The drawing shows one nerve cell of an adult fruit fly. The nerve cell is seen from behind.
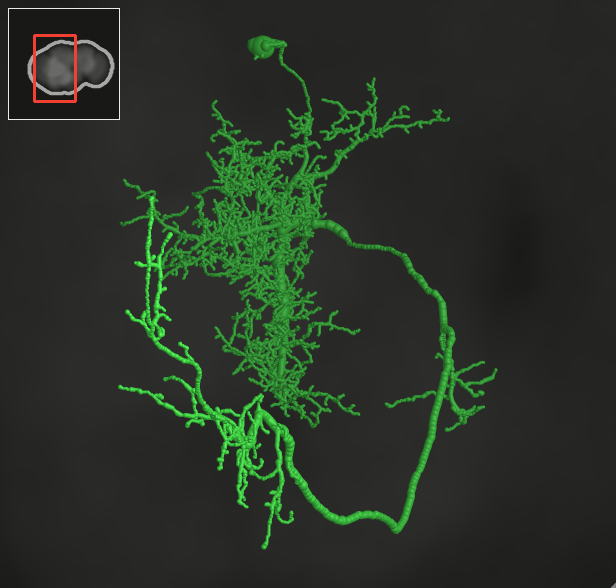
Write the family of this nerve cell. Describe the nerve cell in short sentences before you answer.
More than a hundred branch ends can be seen. As drawn here it is taller than it is wide. Its broad class is descending neuron. The family is hemilineage SMPpv2_ventral.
